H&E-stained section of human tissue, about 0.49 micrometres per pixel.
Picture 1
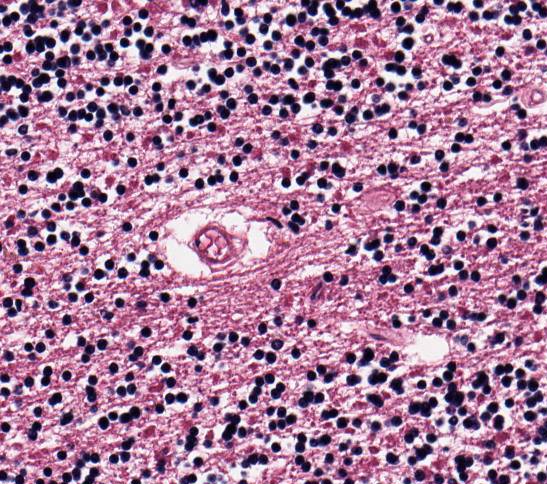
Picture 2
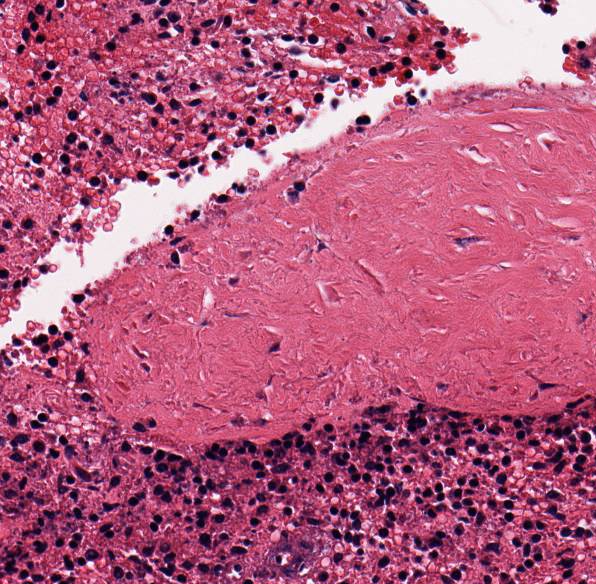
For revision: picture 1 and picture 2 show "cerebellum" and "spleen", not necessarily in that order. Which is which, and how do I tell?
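So: cerebellum in picture 1, spleen in picture 2. In picture 1, small round dark nuclei with little or no visible cytoplasm are densely scattered across the whole field. The background is a pink fibrillary meshwork, running mainly left to right and clearest in a middle band where the nuclei are a little less crowded. In picture 2, a broad pink band with sparse nuclei runs diagonally from lower left to upper right, red blood cells crowd the upper left among scattered dark nuclei, and densely packed cells with small round dark nuclei fill the lower part.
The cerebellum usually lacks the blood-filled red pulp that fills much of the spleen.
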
